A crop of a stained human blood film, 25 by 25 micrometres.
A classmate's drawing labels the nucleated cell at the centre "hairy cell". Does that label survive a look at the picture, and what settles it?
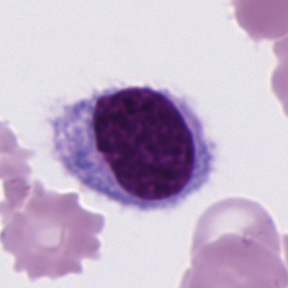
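Nucleus oval: for hairy cell, against typical lymphocyte.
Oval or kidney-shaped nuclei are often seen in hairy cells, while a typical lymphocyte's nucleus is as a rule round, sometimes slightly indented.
Nucleus fills about 60% of the cell's area, leaving a fair share to cytoplasm: for hairy cell, against typical lymphocyte.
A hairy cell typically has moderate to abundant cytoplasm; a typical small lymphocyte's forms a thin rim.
Chromatin dark purple, coarsely clumped.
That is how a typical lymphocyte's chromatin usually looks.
Also: ragged edge with fine hair-like projections; cytoplasm mottled with darker blue specks; no nucleoli; cell about 14 by 11 micrometres, touching no red cell. Hairy cell fits.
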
